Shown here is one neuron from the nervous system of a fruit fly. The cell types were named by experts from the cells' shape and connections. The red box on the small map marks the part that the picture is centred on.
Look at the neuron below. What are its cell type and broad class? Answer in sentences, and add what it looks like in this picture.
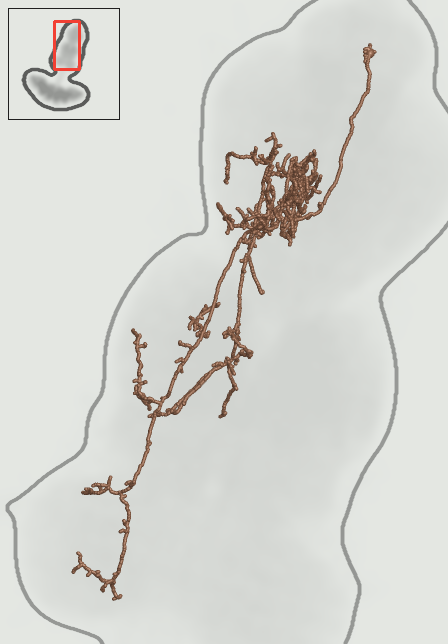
The cell type is INXXX101. It is a nerve-cord intrinsic neuron. It is in the nerve cord and does not reach the brain. The picture shows dozens of branch ends.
